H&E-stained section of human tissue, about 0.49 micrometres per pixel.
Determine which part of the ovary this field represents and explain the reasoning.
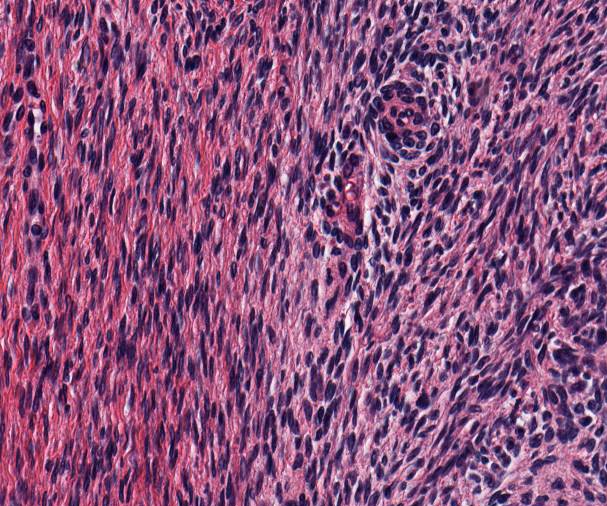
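Ovarian cortex is shown. Densely packed spindle cells fill it, with dark, elongated to oval nuclei and no epithelium or glands. On the left they run in parallel fascicles, top to bottom; on the right they swirl irregularly.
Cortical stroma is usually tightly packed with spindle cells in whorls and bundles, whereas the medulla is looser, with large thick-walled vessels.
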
